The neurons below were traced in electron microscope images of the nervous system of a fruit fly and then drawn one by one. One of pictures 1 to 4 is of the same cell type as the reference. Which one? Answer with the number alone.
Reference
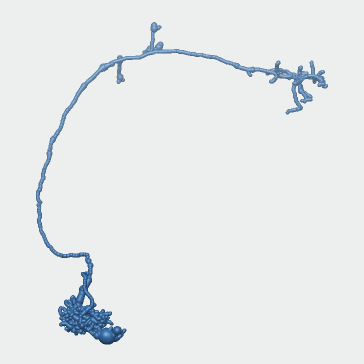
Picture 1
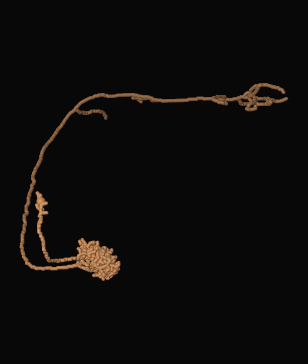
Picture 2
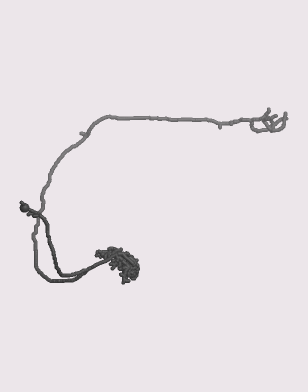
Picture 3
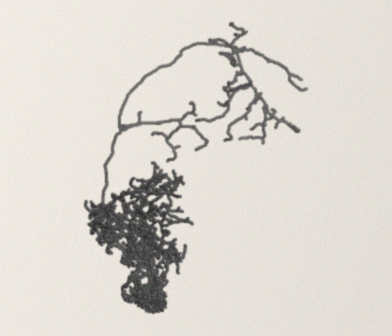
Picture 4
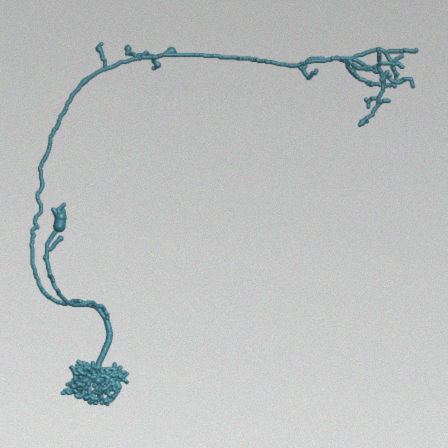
4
